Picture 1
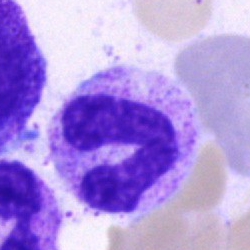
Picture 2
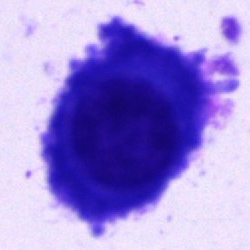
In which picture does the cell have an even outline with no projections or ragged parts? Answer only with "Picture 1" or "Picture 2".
Picture 1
